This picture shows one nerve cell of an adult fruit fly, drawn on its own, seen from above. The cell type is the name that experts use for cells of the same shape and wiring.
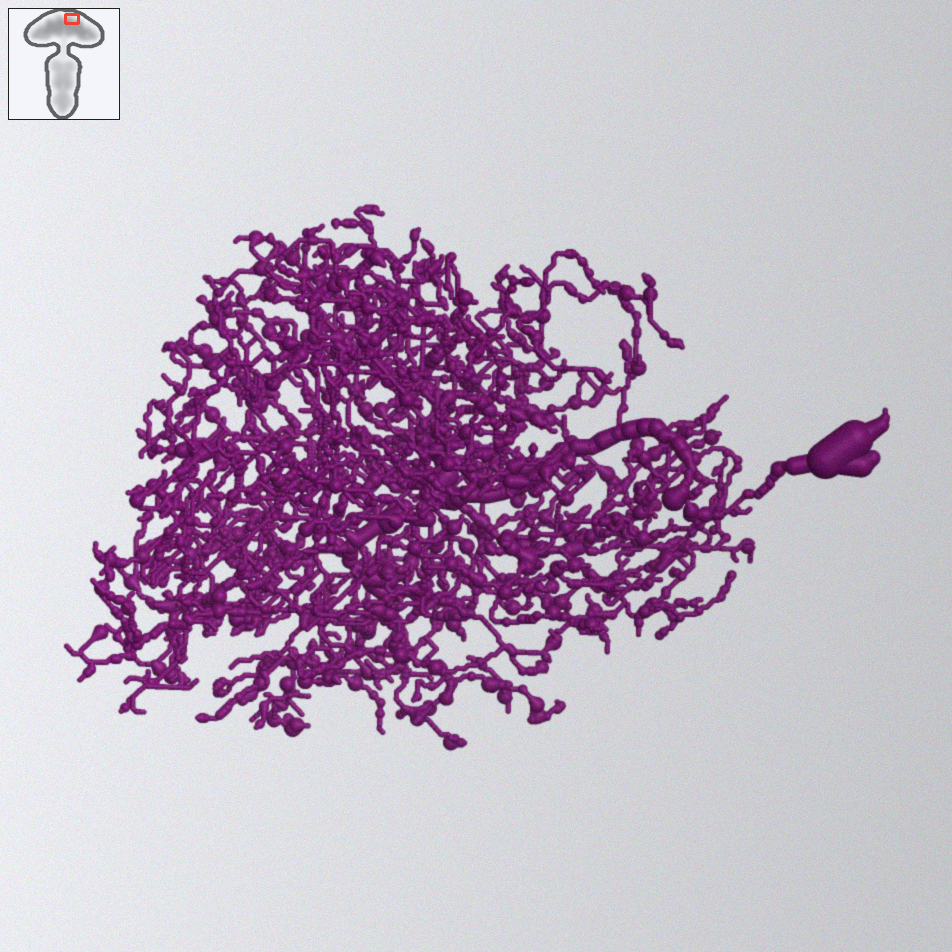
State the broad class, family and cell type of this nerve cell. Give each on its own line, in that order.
central-brain intrinsic neuron
hemilineage ALl1_dorsal
lLN2X12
